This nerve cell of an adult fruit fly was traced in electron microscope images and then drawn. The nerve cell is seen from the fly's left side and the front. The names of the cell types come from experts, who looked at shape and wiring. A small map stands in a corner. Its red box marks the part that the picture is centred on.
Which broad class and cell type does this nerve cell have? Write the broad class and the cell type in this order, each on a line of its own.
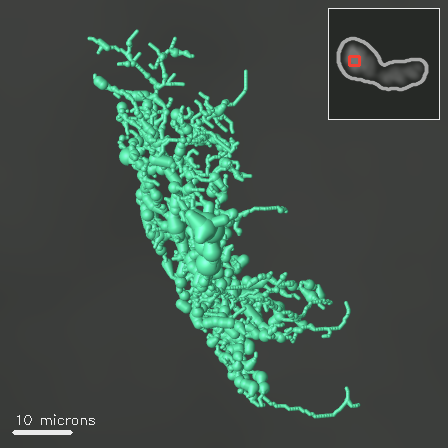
central-brain intrinsic neuron
LAL112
